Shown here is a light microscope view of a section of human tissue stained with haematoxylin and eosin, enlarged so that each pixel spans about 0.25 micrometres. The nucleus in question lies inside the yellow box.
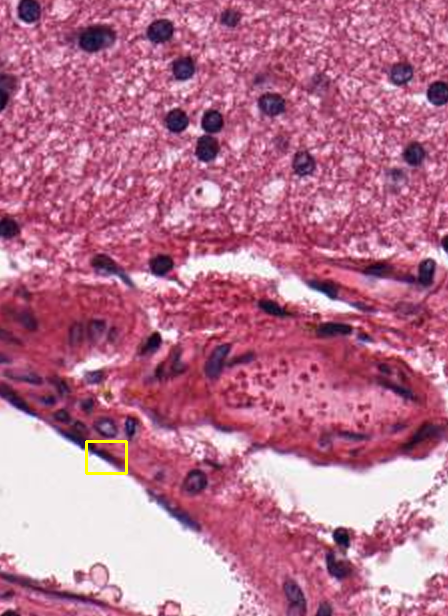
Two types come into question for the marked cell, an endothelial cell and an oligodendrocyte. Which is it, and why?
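It is an endothelial cell. The nucleus is thin and flattened, stretched out along the edge of the clear space rather than round. The nucleus stains dark, darker than the rounder, paler-centred nuclei lying just deeper in the wall. The cell sits at the very surface of the vessel wall, directly facing the wide, empty lumen. There is little cytoplasm, seen only as a thin pink strip along that surface.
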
